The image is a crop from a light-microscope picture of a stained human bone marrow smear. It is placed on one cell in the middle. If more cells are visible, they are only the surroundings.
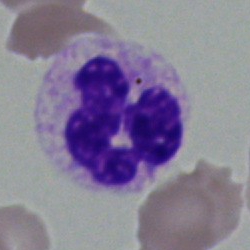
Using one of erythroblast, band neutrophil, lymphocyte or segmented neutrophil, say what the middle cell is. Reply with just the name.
segmented neutrophil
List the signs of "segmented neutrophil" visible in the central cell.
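Starting with the cell as a whole, its outline is round and smooth. The nuclear chromatin is dark purple and coarsely clumped. Around the nucleus runs a moderate rim of pale lilac-pink cytoplasm, and that tint goes with a segmented neutrophil.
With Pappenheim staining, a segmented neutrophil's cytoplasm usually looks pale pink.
The cytoplasm also holds fine, faint lilac granules, which fits as well.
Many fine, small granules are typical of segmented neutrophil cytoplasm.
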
